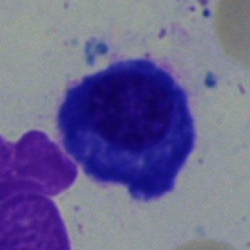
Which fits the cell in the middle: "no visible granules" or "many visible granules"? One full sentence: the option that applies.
No granules can be seen in the cytoplasm of this cell.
